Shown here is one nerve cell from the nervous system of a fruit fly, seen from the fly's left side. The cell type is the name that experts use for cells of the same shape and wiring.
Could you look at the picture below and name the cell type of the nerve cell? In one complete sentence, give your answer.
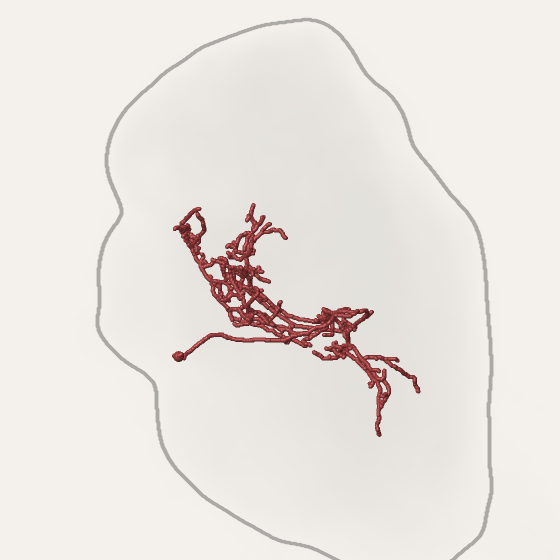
It is LAL206 that is the cell type of the nerve cell.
